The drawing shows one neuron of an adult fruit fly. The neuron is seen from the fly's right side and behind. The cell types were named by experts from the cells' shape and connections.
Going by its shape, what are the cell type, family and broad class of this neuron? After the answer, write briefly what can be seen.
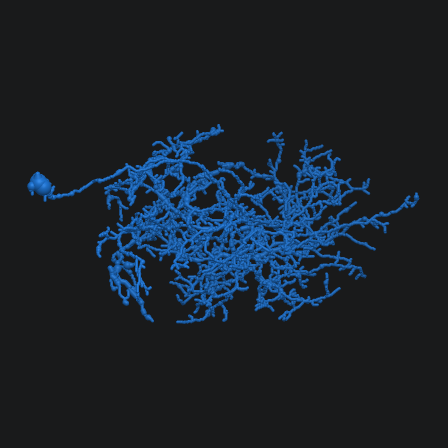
The cell type is IN21A010. The family is hemilineage 21A. It is a nerve-cord intrinsic neuron. The cell body is on the left of the picture. The picture shows more than a hundred branch ends.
